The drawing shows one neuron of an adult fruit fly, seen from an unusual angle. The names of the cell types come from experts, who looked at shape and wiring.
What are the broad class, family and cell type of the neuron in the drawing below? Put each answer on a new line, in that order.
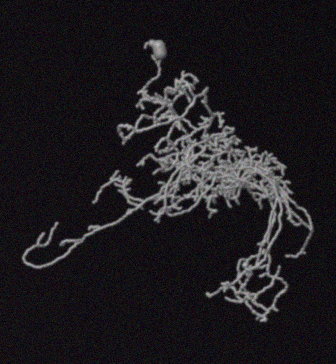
central-brain intrinsic neuron
hemilineage SMPad3
CRE027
